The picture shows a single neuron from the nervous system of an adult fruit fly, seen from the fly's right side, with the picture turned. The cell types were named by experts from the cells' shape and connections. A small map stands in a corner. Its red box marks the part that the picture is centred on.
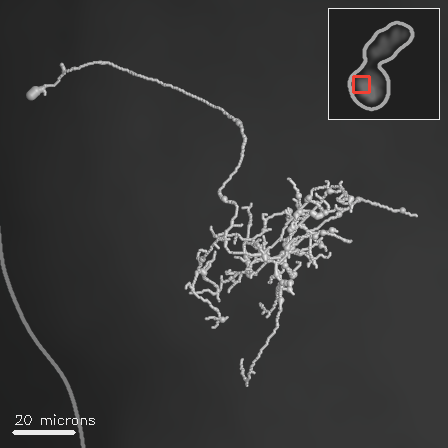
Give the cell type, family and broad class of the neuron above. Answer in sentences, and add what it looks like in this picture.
It is of cell type CB3745. The family is hemilineage MX3. It is a central-brain intrinsic neuron. Its cell body lies at the upper left of the picture. From left to right in the picture it spans about 130 microns. Dozens of branch ends can be seen.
